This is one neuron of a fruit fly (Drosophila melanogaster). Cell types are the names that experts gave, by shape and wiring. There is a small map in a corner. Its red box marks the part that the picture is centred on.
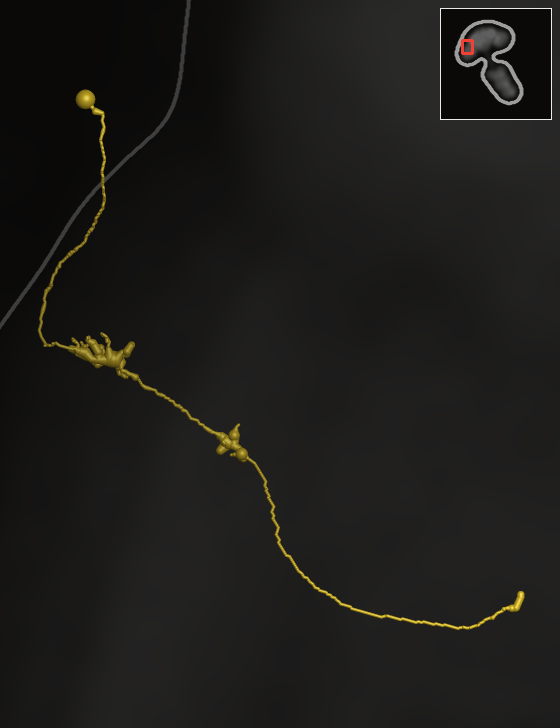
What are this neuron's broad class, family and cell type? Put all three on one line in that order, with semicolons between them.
optic-lobe intrinsic neuron; Tm; Tm1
